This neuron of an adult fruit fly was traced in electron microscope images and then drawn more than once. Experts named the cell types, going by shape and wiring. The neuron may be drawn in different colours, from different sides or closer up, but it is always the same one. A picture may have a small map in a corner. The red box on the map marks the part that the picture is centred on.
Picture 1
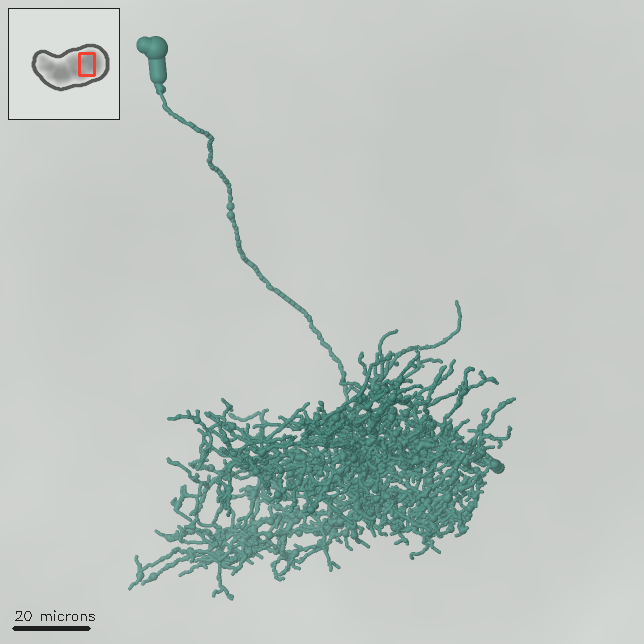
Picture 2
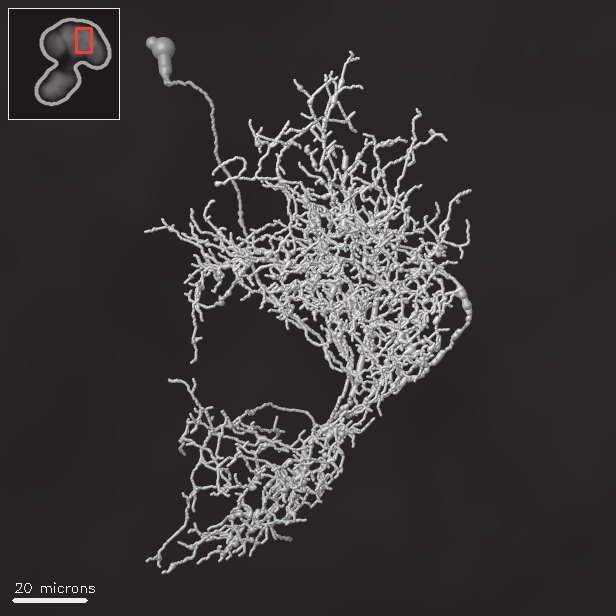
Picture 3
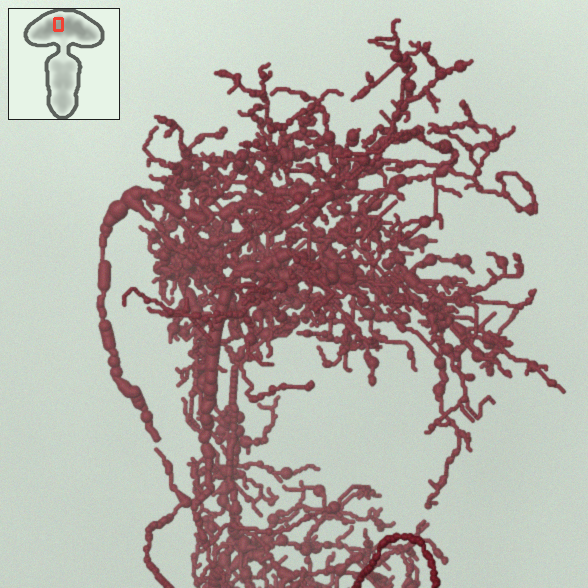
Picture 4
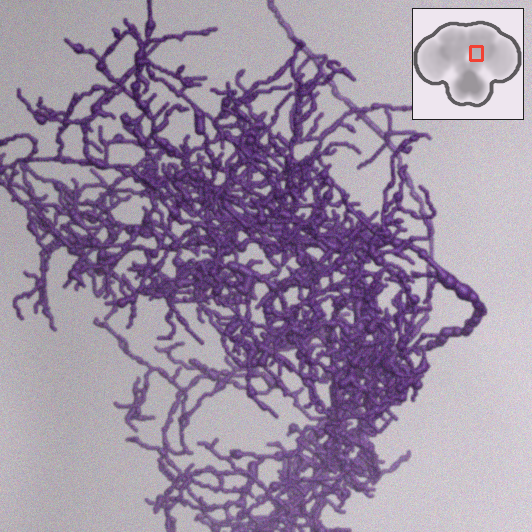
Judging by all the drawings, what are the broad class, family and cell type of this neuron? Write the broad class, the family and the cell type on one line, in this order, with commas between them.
central-brain intrinsic neuron, hemilineage SMPpm1, PPM1205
